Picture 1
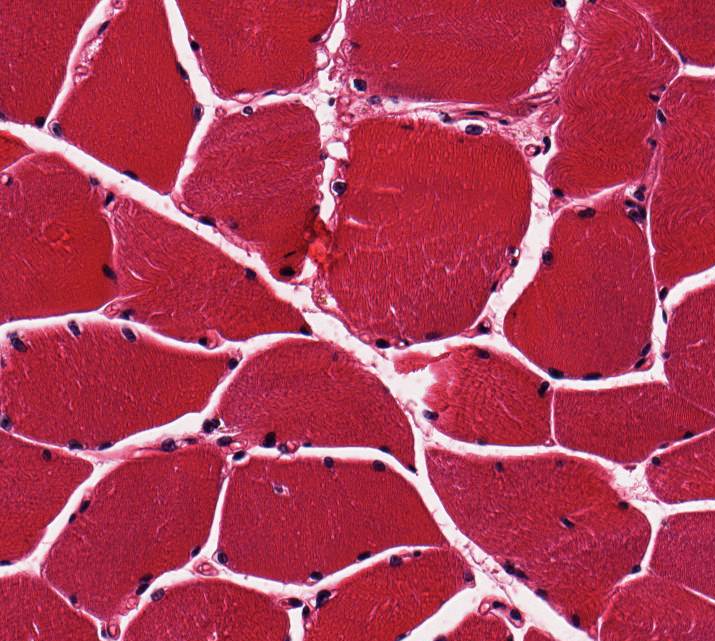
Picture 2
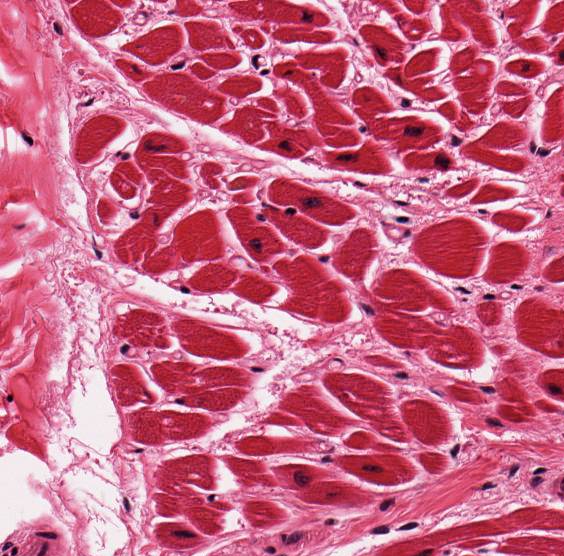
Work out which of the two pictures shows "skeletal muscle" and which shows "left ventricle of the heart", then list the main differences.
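Skeletal muscle is the first picture; the left ventricle of the heart is the second. In the skeletal muscle, the fibres are cut as angular polygons with flattened sides where they meet their neighbours, and their dark, flattened nuclei lie at the fibre edges, none in the centres. A small cluster of red blood cells sits between fibres just above the centre of the field. In the left ventricle of the heart, the fibre profiles are irregular, rounded to angular and of varying size, and many show a single dark nucleus near the fibre centre. Small dark elongated nuclei lie in the spaces between these fibres, and wavy pink collagenous tissue runs along the left edge.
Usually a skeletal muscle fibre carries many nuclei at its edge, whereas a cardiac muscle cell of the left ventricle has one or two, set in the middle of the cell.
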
